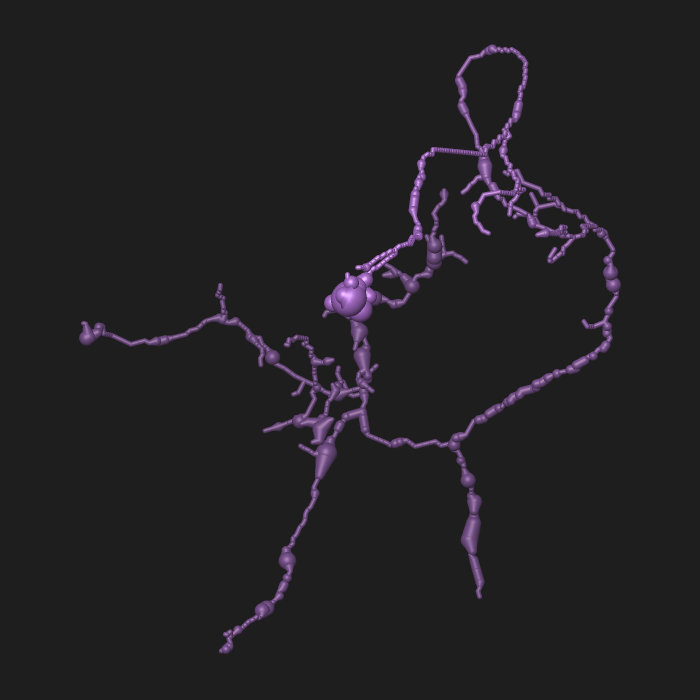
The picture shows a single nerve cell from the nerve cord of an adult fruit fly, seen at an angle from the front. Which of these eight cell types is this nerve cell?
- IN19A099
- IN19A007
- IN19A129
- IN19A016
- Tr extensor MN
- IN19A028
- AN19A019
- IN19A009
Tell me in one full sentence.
A cell of type IN19A129 is what this nerve cell is.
